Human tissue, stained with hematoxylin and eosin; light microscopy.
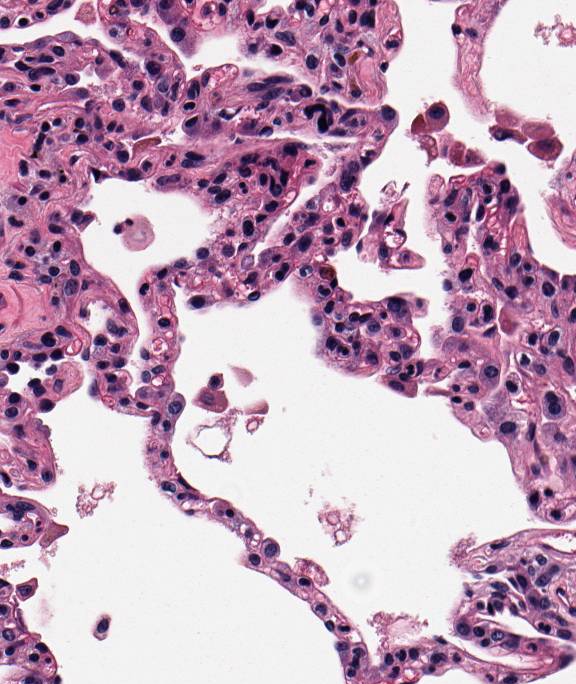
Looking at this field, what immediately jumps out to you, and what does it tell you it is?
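Alveolus is what this field mainly shows. What decides it is the pattern of branching septa dividing the field into large empty spaces, the largest lying in the centre and lower middle.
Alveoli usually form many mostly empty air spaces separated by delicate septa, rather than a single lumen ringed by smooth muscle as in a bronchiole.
The central curving septum is thin, while the septa at the left and right edges are broad and crowded with nuclei. The spaces hold only a few small wisps of pale debris and some detached cells. No fat cells appear anywhere in the field.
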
